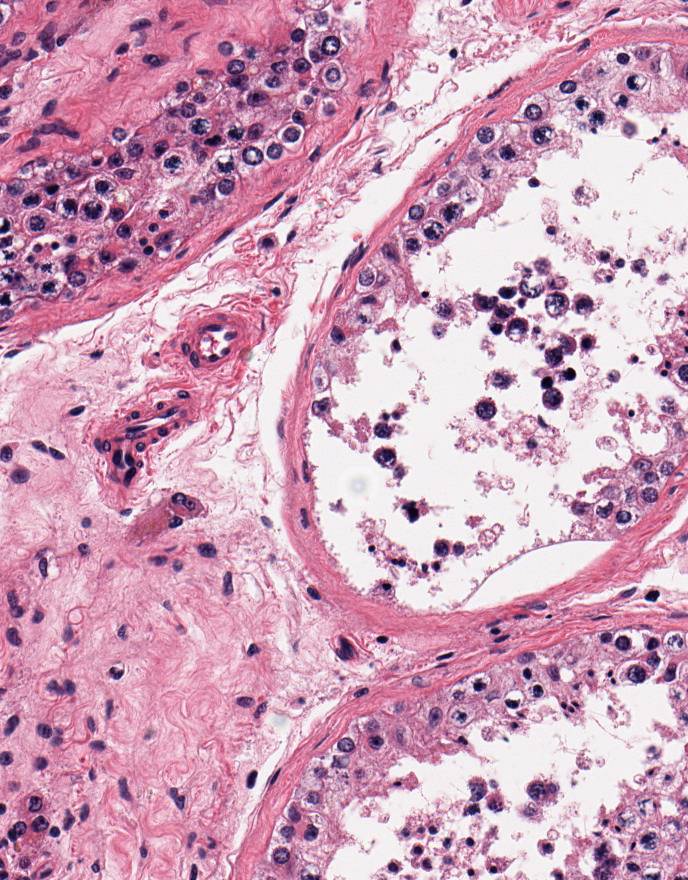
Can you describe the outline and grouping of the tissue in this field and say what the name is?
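Tubules: parts of three, at upper left, centre right and lower right; stroma fills the left. Centre-right lumen: wide, open, with debris and loose detached cells, many with small, dense, very dark nuclei. Upper-left tubule: packed round cells, dark nuclei in clear halos. This is testis.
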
